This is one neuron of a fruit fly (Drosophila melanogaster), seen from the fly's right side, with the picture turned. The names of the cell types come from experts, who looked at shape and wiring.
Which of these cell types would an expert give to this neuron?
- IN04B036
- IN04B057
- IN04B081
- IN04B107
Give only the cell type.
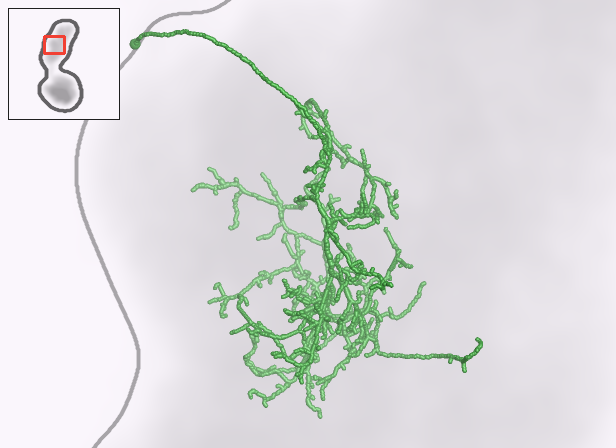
IN04B081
